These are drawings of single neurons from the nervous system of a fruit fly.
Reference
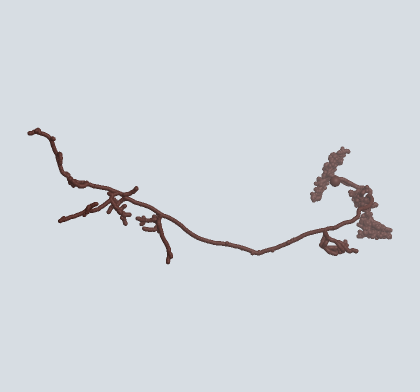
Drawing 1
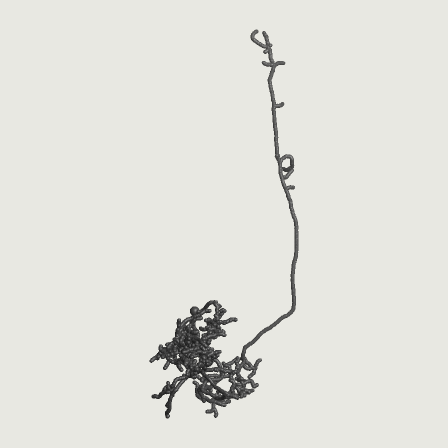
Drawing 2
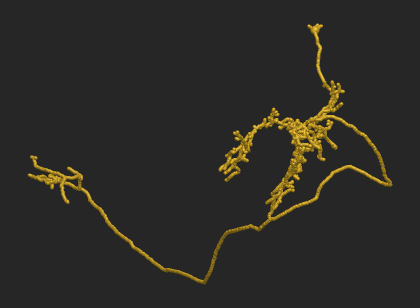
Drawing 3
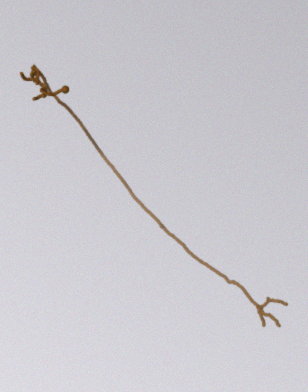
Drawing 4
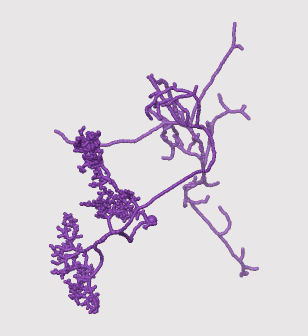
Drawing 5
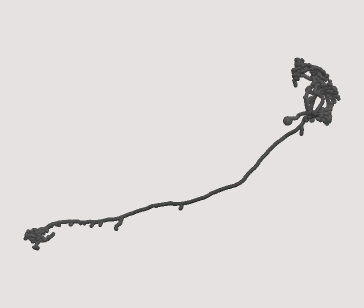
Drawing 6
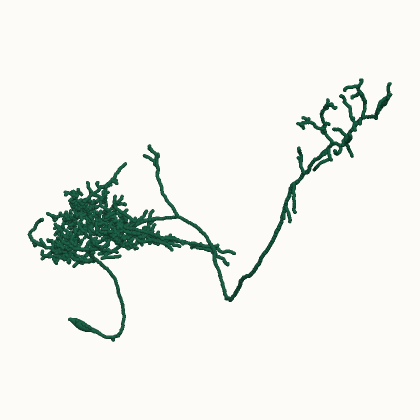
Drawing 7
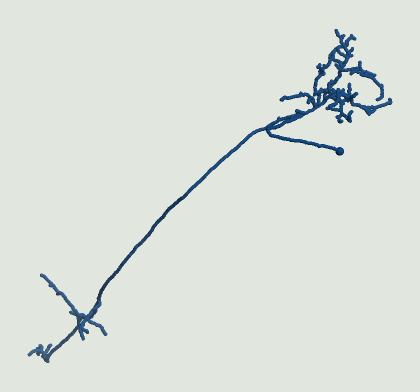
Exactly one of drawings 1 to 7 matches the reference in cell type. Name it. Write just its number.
4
